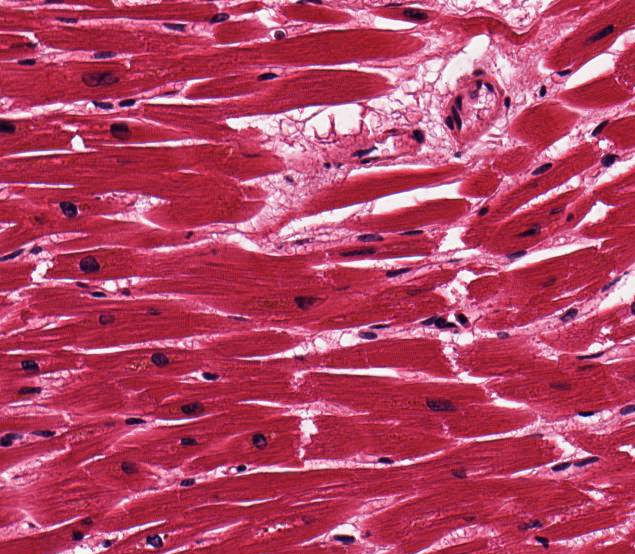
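Left ventricle of the heart, haematoxylin and eosin. Cardiac muscle fibres run roughly horizontally and in parallel across the whole field, their oval, darkly stained nuclei lying in the centre of the fibres. A small vessel sits in the upper right part of the pale connective tissue patch.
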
